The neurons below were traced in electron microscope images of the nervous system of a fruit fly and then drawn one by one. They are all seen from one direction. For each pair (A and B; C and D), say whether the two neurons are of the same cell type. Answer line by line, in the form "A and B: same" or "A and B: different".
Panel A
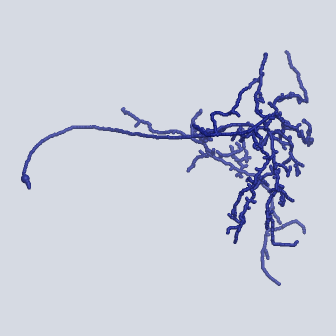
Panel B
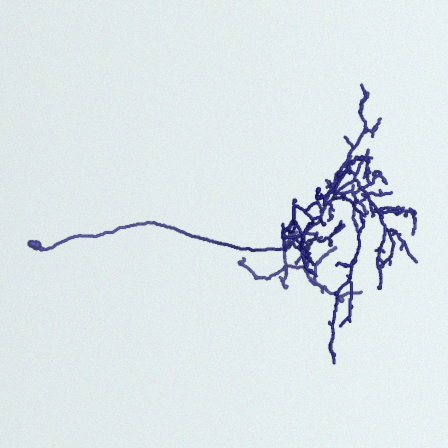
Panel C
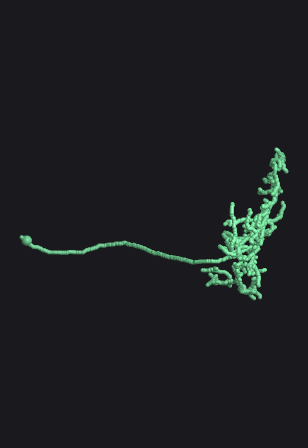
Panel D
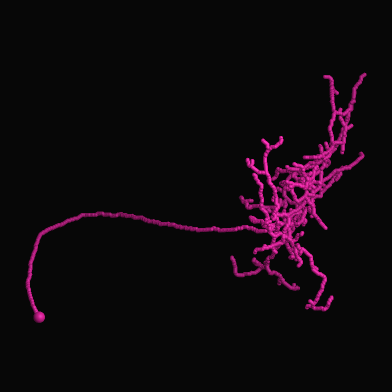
A and B: same
C and D: same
